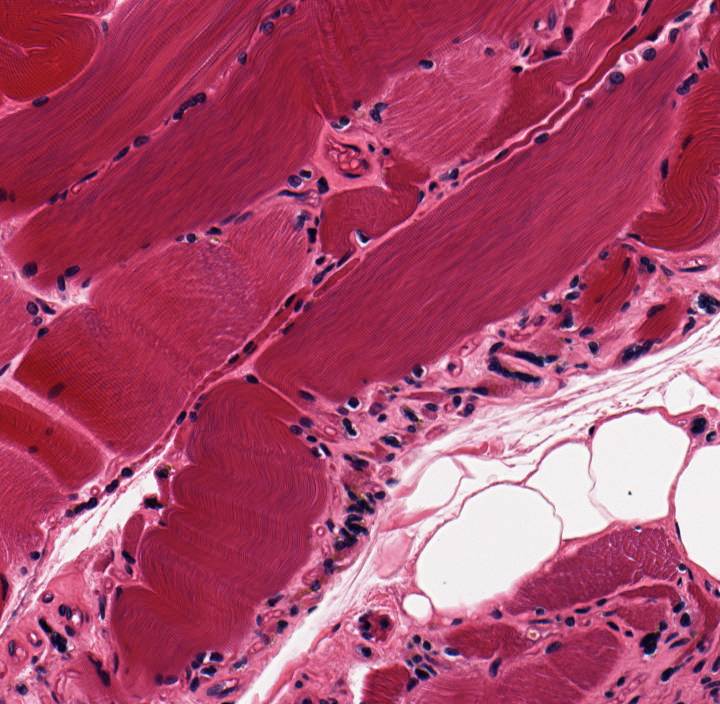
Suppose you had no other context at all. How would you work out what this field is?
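Skeletal muscle is what this field mainly shows. Notice the fine transverse cross-striations inside the fibres, and the flattened nuclei sitting at the fibre edges rather than the centres.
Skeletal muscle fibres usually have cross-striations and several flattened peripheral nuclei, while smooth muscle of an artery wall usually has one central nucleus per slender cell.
Their cytoplasm stains deep pink-red.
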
